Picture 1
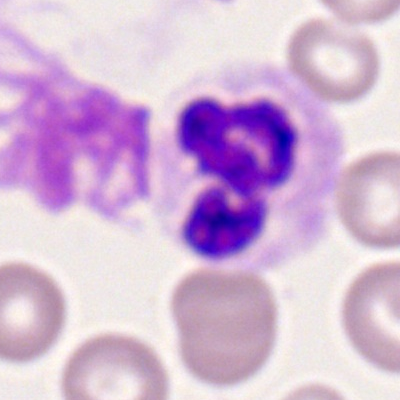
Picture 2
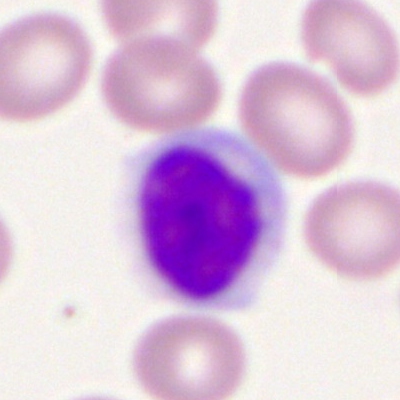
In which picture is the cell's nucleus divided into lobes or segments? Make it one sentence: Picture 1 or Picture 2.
For the cell in Picture 1, the nucleus is divided into lobes.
